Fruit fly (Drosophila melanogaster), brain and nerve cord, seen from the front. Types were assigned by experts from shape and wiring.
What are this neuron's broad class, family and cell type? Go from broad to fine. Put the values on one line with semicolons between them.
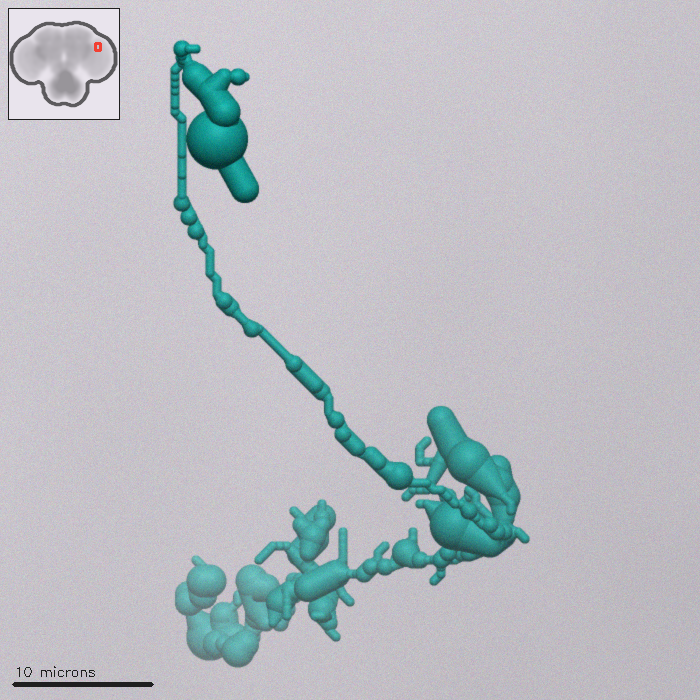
optic-lobe intrinsic neuron; Mi; Mi1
